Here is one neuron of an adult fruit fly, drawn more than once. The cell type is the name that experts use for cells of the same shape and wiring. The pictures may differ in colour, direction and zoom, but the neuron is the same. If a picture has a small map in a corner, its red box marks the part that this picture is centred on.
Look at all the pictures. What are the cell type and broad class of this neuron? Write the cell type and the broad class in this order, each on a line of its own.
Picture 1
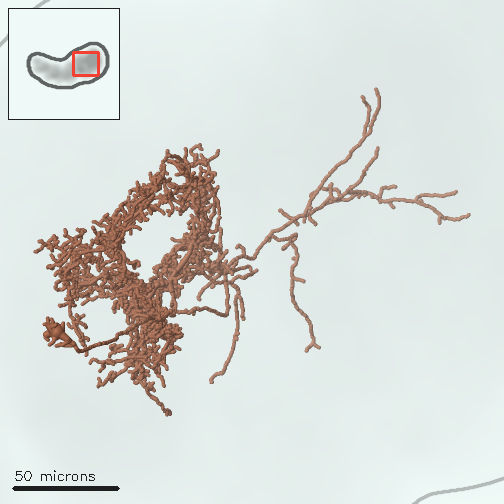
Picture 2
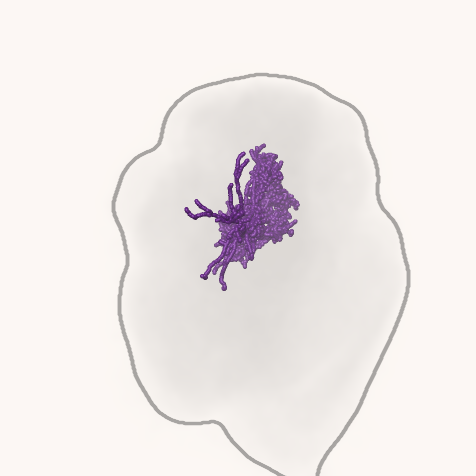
AVLP712m
central-brain intrinsic neuron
